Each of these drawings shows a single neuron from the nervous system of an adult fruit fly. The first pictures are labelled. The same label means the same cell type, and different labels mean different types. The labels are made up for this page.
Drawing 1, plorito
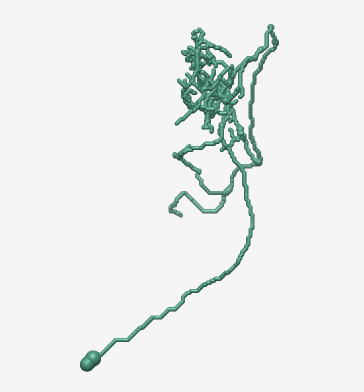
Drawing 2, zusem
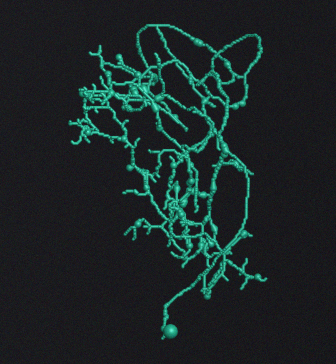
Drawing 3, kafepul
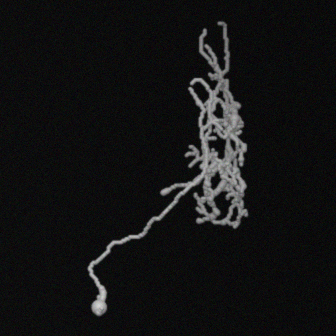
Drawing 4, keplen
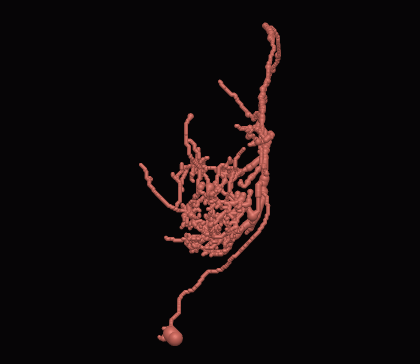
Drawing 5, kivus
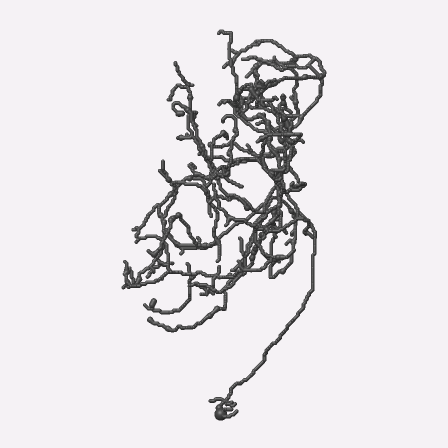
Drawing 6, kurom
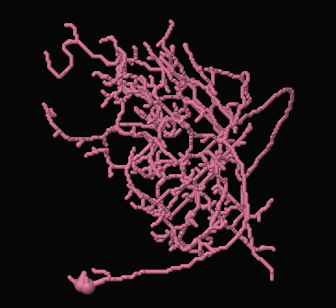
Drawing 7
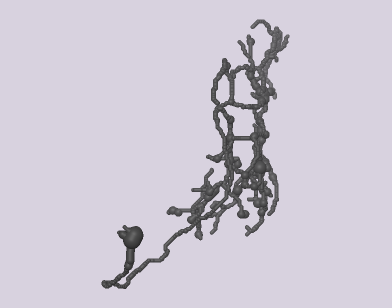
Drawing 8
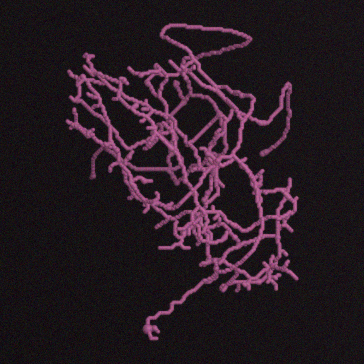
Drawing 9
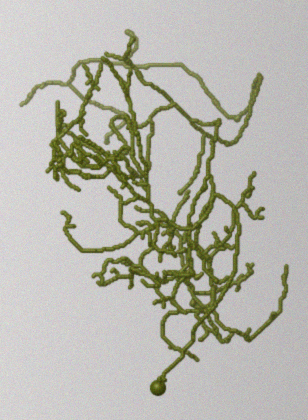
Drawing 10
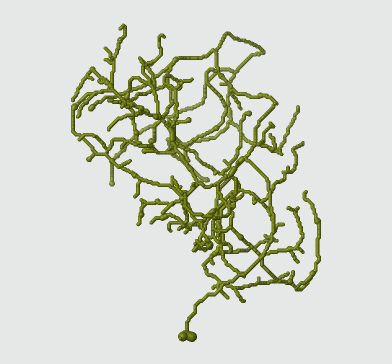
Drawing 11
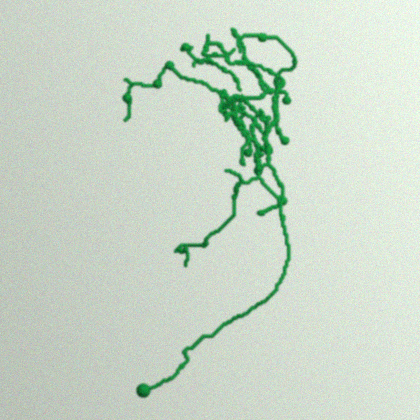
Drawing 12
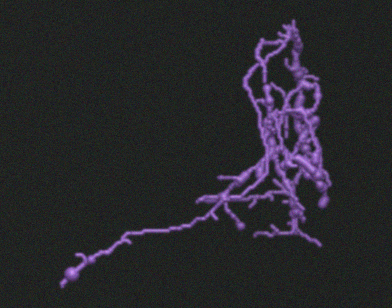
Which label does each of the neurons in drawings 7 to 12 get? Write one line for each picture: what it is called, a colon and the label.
7: kafepul
8: zusem
9: zusem
10: zusem
11: plorito
12: kafepul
